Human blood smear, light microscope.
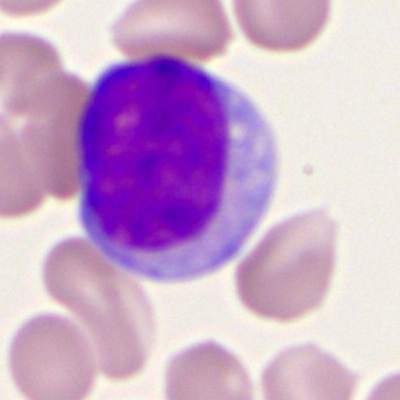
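Myeloblast, centre of field; stained human blood smear, light microscope. Nucleus: a single unlobed mass filling most of the cell. Cytoplasm: pale blue, forming a crescent mainly on the right and lower side of the nucleus.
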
